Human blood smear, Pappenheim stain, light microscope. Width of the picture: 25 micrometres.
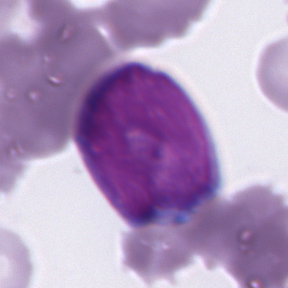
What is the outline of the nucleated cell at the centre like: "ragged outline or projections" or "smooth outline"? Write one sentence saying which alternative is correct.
No projections, blebs or ragged parts break the cell's outline.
